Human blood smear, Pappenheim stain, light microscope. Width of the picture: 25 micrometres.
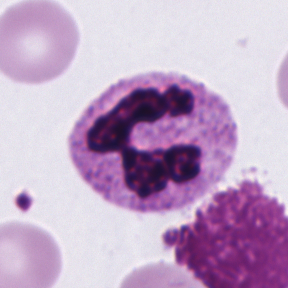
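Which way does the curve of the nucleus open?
To the right: several lobes with dark purple, coarsely clumped chromatin link in a C-shaped curve.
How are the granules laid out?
Fine lilac granules are spread evenly through the abundant, pale pinkish-lilac cytoplasm.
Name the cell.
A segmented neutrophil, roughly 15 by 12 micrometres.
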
